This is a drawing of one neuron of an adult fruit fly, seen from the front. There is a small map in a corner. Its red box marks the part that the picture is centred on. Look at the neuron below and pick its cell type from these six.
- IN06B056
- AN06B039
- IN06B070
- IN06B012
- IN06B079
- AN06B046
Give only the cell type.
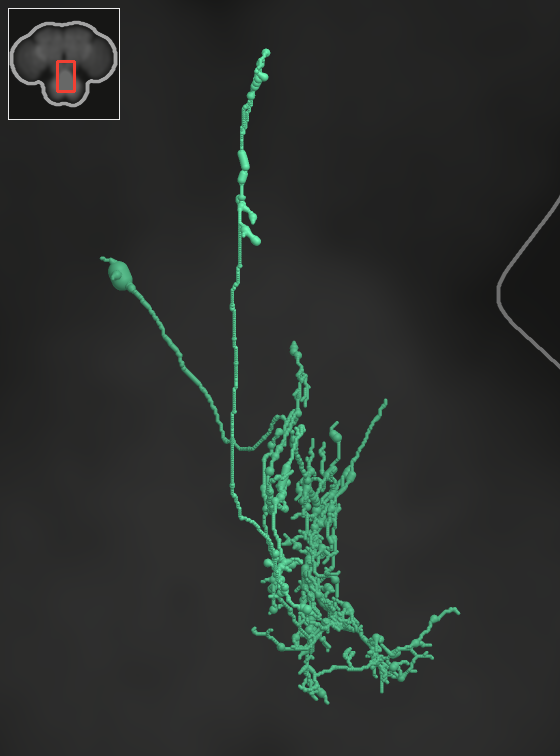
AN06B039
